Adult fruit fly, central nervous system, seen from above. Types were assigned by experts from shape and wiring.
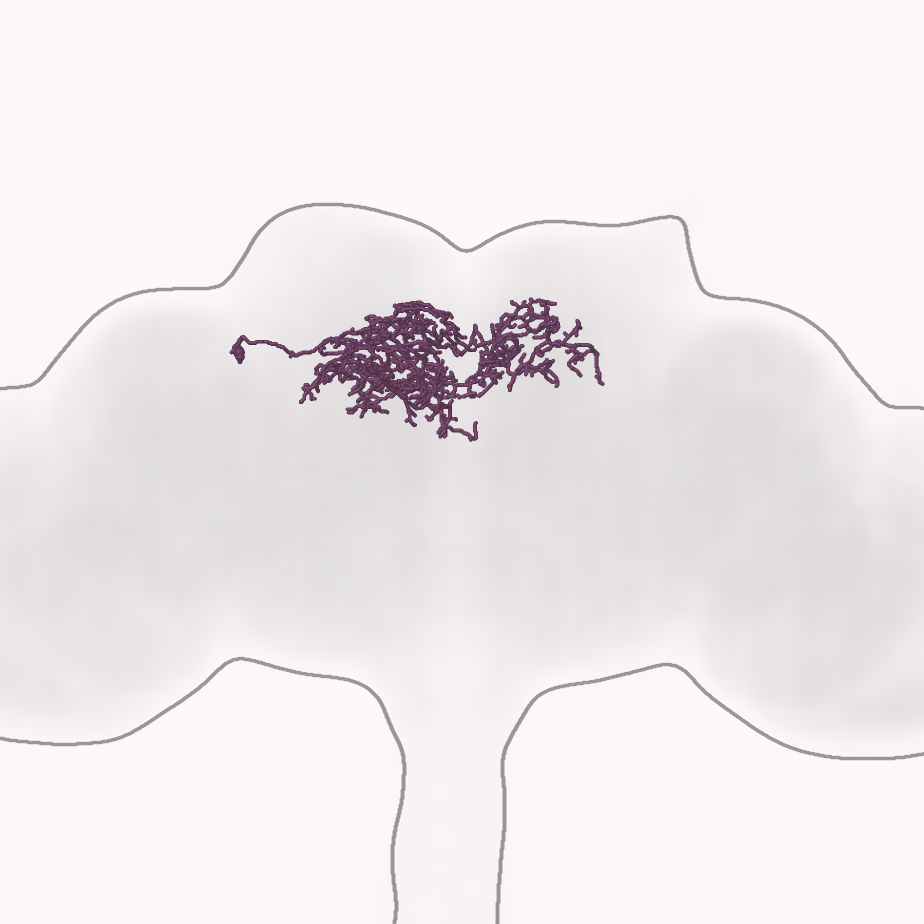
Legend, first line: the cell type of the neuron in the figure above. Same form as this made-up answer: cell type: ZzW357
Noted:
cell type: GNG044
